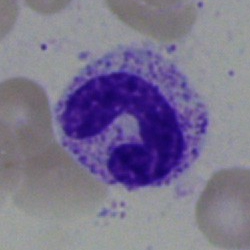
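Band neutrophil: central cell of a stained bone marrow smear. Outline roughly round. Nucleus a single thick curved band bent into a C shape, with dark purple, coarsely condensed chromatin. Fine purple granules scattered throughout the cytoplasm.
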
